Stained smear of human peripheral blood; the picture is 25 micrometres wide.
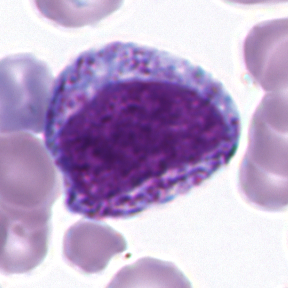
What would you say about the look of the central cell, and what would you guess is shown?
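Working through the nucleus first: it fills most of the cell, and no nucleoli can be seen in it. The cytoplasm comes next; it is pale greyish blue, with its widest rim above the nucleus. Around the cell, red cells lie close on its left and right sides without covering it. This cell is a promyelocyte.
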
